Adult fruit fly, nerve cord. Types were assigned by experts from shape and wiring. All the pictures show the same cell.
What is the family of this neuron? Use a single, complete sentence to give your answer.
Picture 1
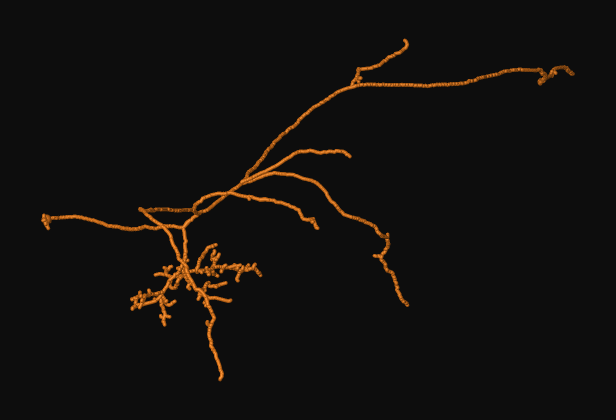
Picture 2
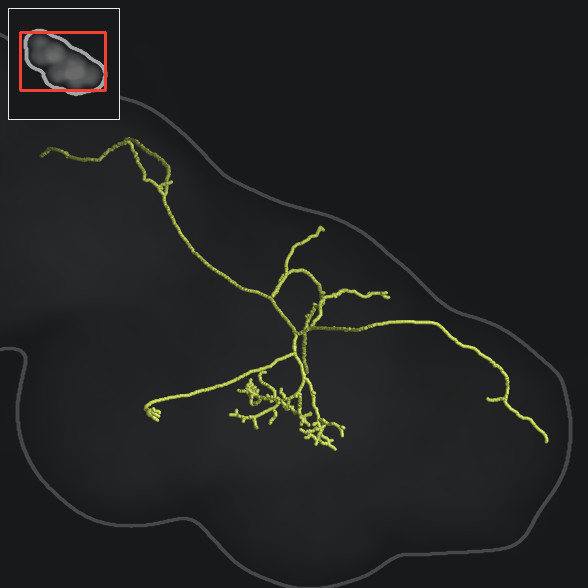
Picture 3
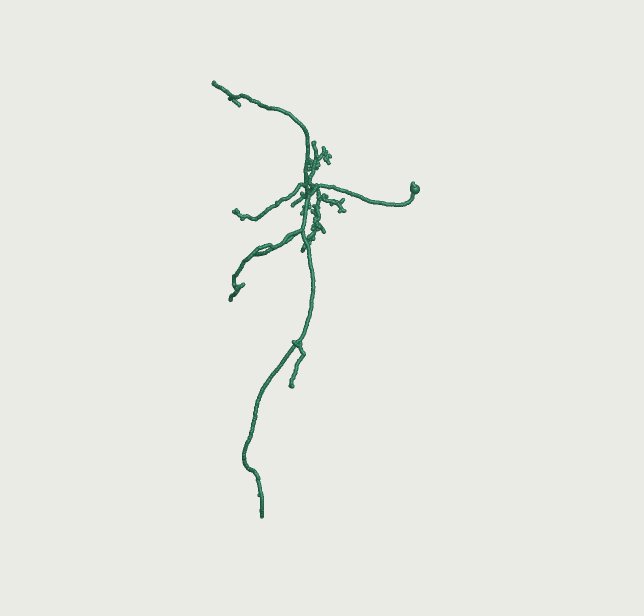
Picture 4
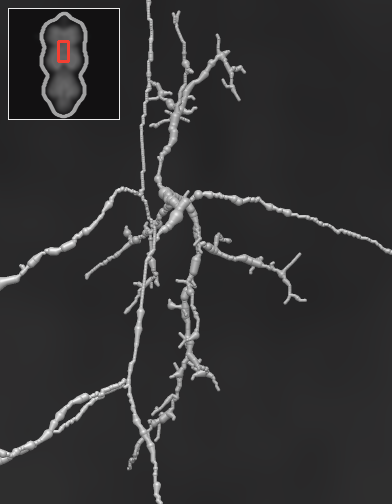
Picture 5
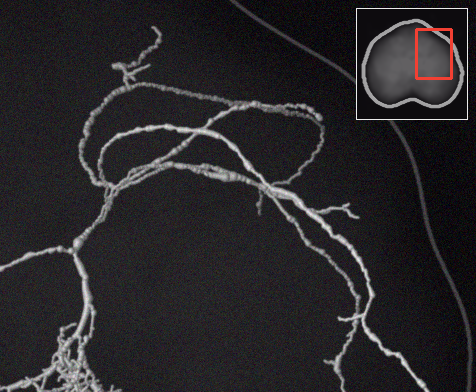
As for family, the neuron falls under hemilineage 18B.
